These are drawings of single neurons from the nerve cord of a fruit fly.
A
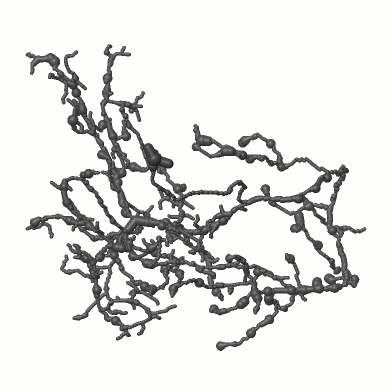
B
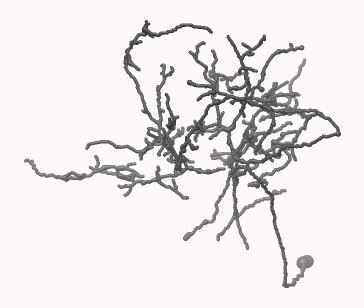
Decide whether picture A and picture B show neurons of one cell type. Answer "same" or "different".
same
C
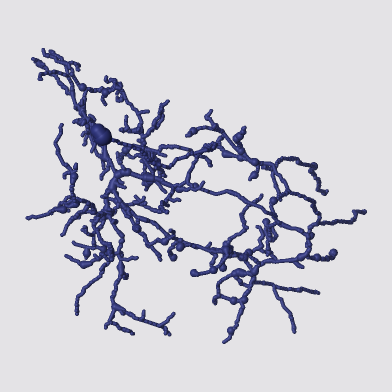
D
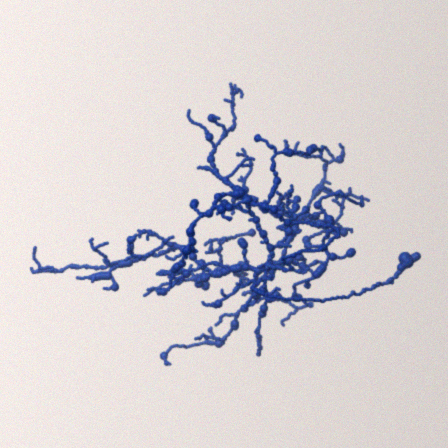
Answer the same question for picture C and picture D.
same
